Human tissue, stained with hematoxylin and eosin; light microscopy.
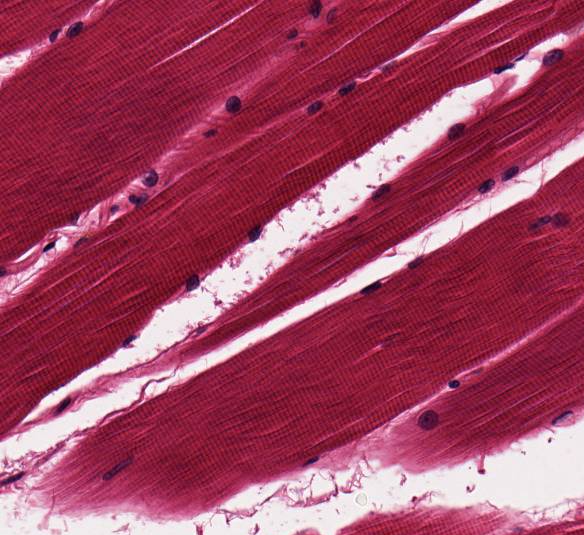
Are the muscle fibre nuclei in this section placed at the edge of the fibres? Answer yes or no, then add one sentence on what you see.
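Yes. The muscle nuclei lie at the edges of the fibres rather than in their centres.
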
